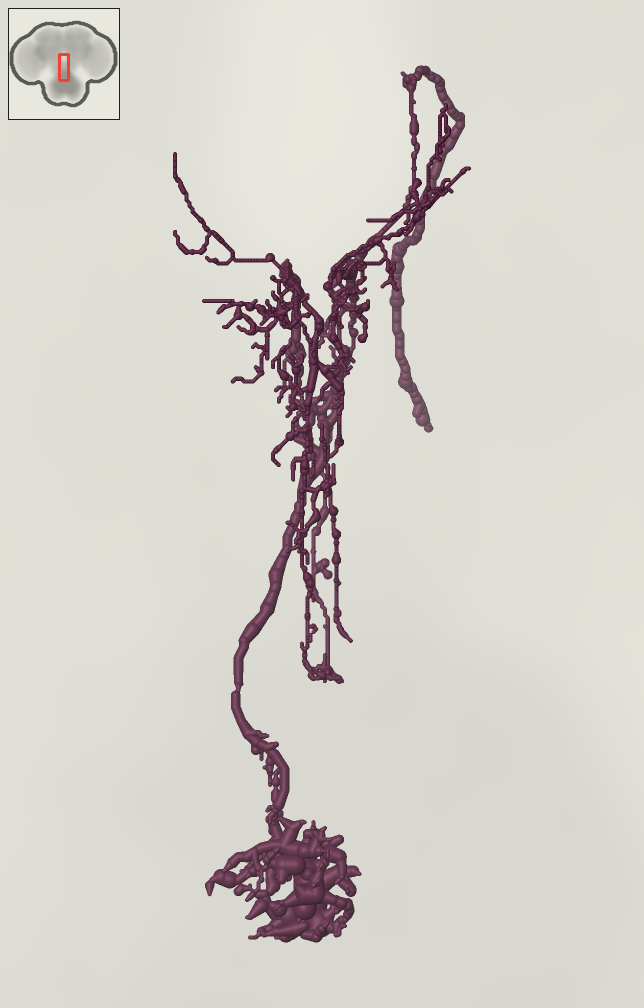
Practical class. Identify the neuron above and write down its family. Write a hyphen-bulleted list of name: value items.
- family: hemilineage 27X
